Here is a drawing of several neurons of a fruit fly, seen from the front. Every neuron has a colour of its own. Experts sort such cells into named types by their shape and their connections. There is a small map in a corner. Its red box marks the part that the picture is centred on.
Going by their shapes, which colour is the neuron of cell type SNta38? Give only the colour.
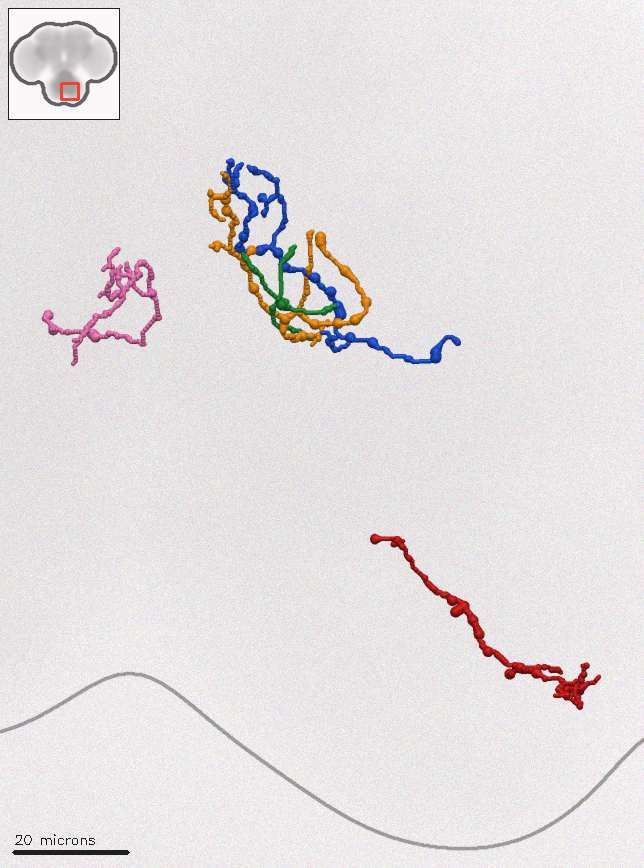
blue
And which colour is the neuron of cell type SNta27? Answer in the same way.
orange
